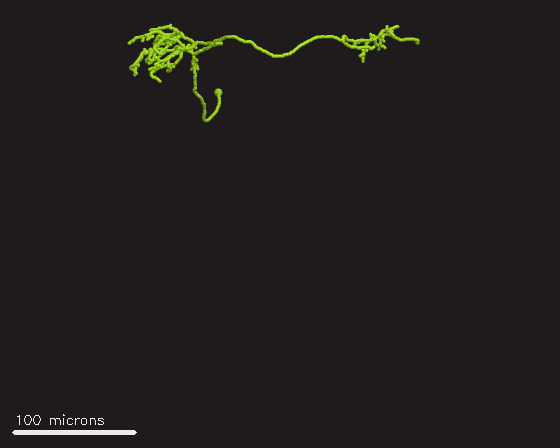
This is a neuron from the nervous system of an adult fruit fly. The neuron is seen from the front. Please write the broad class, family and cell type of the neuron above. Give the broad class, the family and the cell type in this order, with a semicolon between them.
central-brain intrinsic neuron; hemilineage DM6_dorso_lateral; SLP405_a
